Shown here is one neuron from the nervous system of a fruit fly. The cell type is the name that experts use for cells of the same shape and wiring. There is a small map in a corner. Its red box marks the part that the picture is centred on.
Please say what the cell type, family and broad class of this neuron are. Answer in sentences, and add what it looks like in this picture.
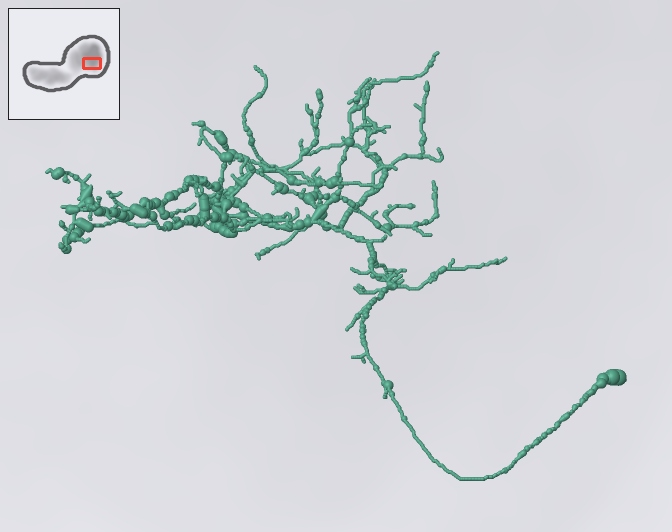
The cell type is AMMC020. The family is hemilineage MD3. This is a central-brain intrinsic neuron. Its cell body lies at the lower right of the picture. Dozens of branch ends can be seen.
